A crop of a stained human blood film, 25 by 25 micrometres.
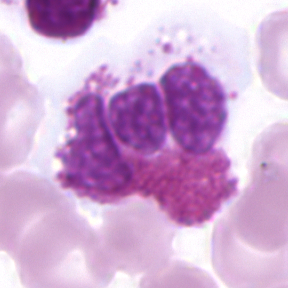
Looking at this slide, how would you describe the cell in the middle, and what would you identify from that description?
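The picture is slightly blurred, but I can make out granules over the left part of the nucleus, partly hiding it. The densest granular cytoplasm sits in the lower half, below the nuclear lobes; their chromatin looks mottled, not evenly smooth. It is an eosinophil.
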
